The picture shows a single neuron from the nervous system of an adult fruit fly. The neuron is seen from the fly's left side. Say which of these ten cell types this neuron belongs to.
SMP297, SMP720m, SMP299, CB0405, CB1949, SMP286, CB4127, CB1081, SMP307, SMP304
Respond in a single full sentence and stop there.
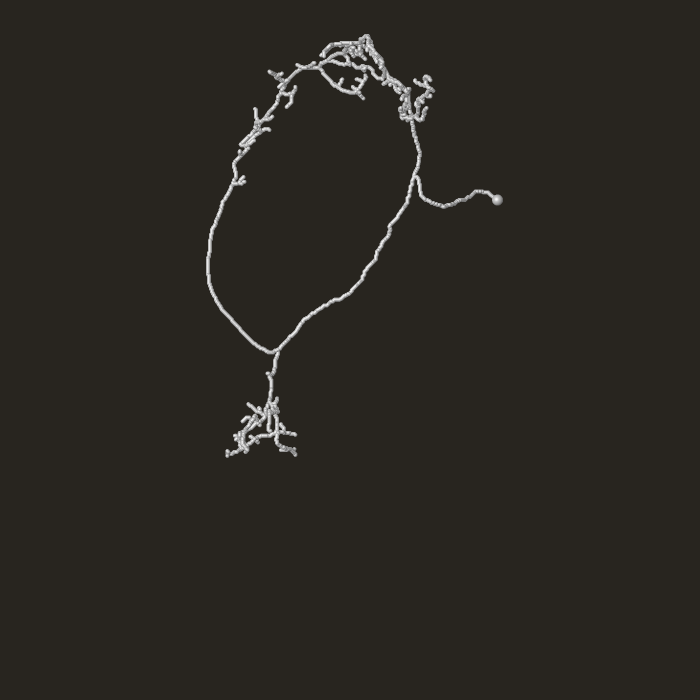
This neuron is a member of the CB4127 cell type.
